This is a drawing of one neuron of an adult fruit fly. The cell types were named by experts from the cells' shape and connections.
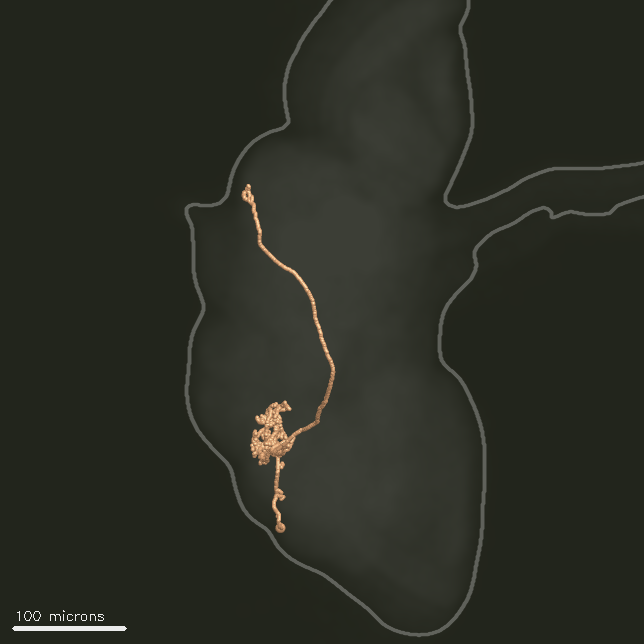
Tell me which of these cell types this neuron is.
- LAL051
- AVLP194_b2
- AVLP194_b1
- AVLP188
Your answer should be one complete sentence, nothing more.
It is the cell type AVLP194_b1 to which this neuron belongs.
